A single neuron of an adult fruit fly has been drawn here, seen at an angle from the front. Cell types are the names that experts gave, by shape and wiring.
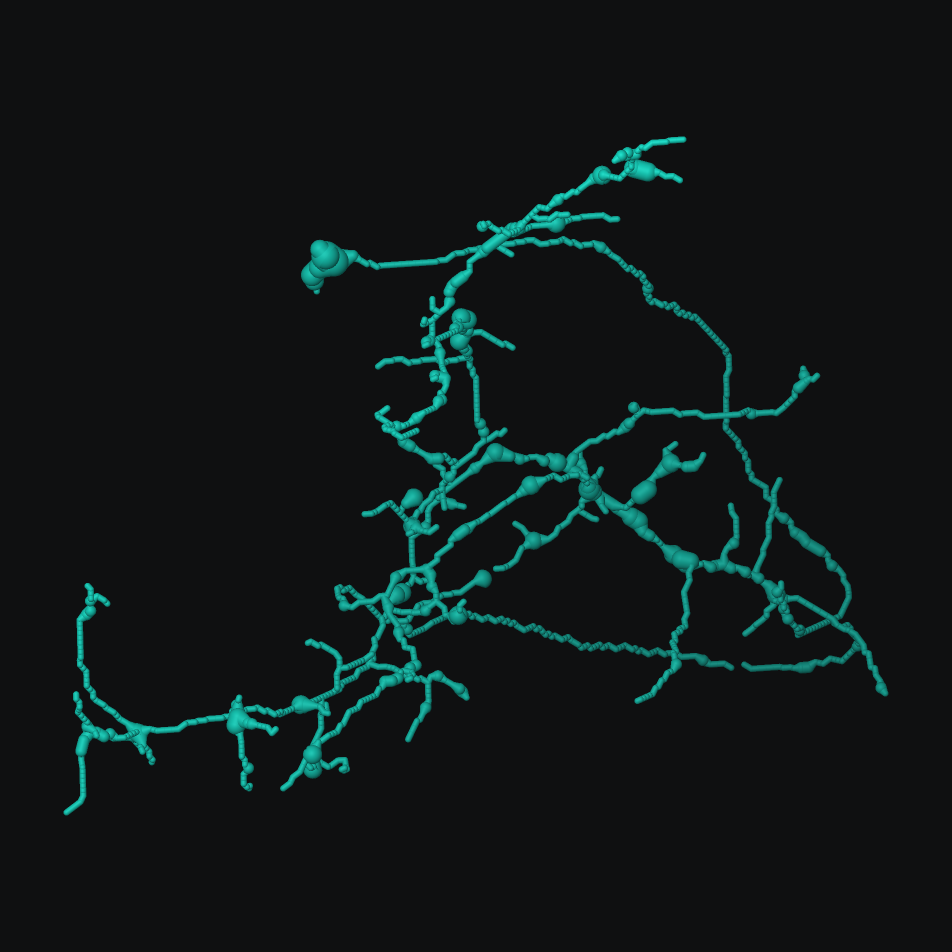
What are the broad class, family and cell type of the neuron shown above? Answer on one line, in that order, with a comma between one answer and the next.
nerve-cord intrinsic neuron, hemilineage 11B, IN11B021_b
